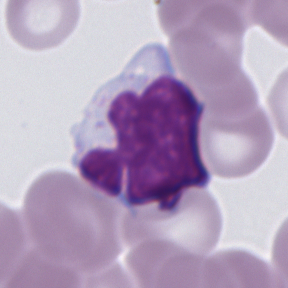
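Large granular lymphocyte occupying the middle of the smear. The nucleus has an irregular, angular outline with several notches, and a narrow cleft cuts upward into it from its lower edge. The left border of the cytoplasm is ragged and frayed. No distinct granules are seen in the cytoplasm.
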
